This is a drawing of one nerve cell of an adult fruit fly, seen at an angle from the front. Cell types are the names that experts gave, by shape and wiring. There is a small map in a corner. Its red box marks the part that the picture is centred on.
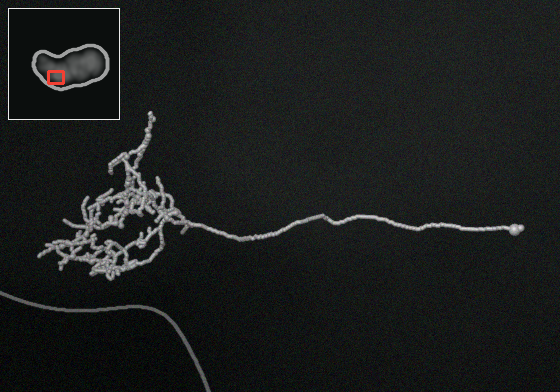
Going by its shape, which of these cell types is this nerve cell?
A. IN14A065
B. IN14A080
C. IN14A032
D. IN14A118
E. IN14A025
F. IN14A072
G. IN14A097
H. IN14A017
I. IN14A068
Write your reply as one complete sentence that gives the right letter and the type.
Named in option D, IN14A118 is the cell type of the nerve cell.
